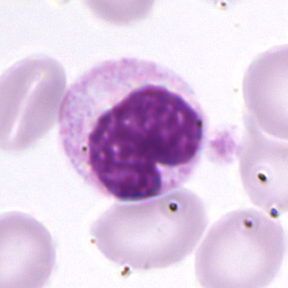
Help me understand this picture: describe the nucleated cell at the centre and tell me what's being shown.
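Look first at the outline: it is round and smooth. Inside, the nucleus is kidney-shaped, notched along its lower edge, and you won't find any nucleoli in it. Fine pinkish-lilac granules fill the cytoplasm. This is a band neutrophil.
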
